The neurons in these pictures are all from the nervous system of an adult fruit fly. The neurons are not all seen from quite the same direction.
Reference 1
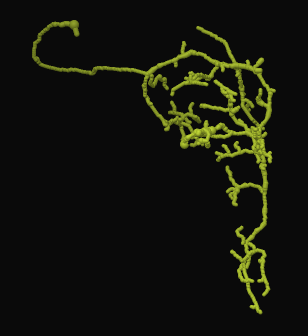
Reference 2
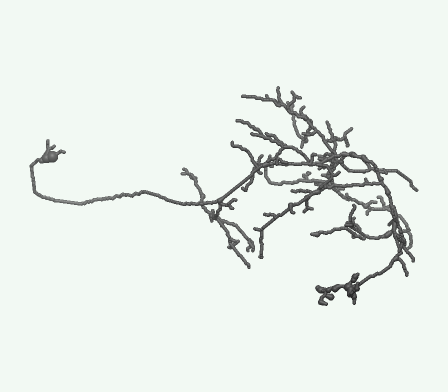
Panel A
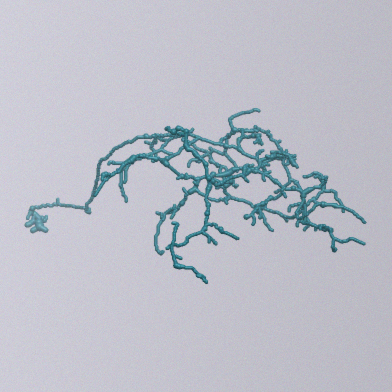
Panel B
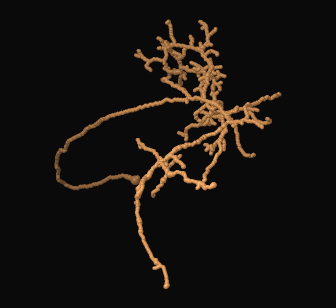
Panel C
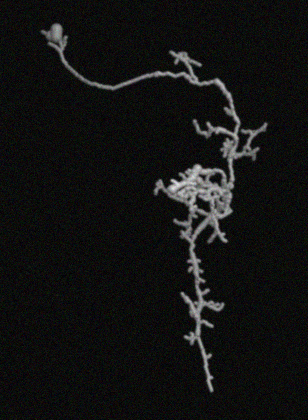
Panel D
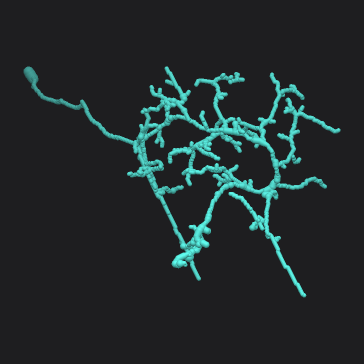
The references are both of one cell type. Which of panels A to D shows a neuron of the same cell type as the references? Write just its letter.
D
